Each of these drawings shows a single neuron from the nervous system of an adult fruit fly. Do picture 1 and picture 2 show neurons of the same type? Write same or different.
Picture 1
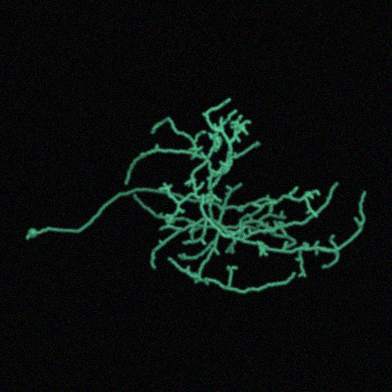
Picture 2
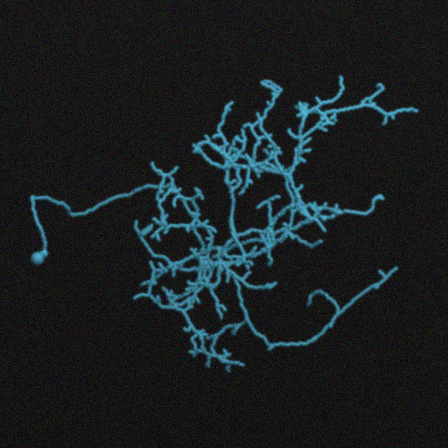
different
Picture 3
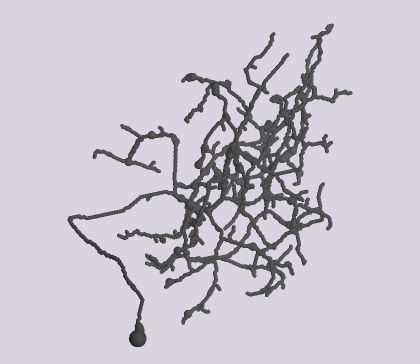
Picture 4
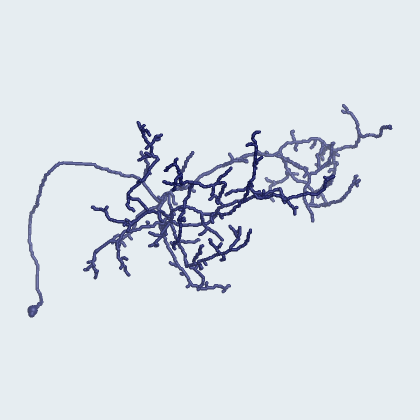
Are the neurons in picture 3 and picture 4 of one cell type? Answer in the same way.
same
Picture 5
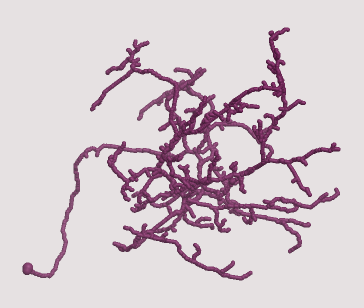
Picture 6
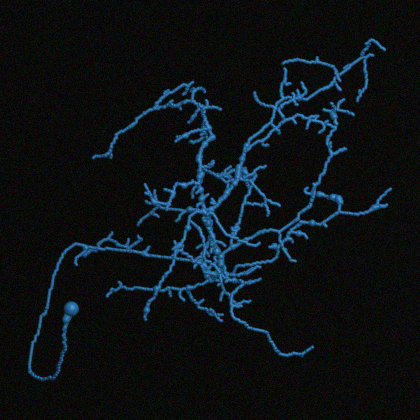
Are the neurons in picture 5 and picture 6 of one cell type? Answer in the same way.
same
